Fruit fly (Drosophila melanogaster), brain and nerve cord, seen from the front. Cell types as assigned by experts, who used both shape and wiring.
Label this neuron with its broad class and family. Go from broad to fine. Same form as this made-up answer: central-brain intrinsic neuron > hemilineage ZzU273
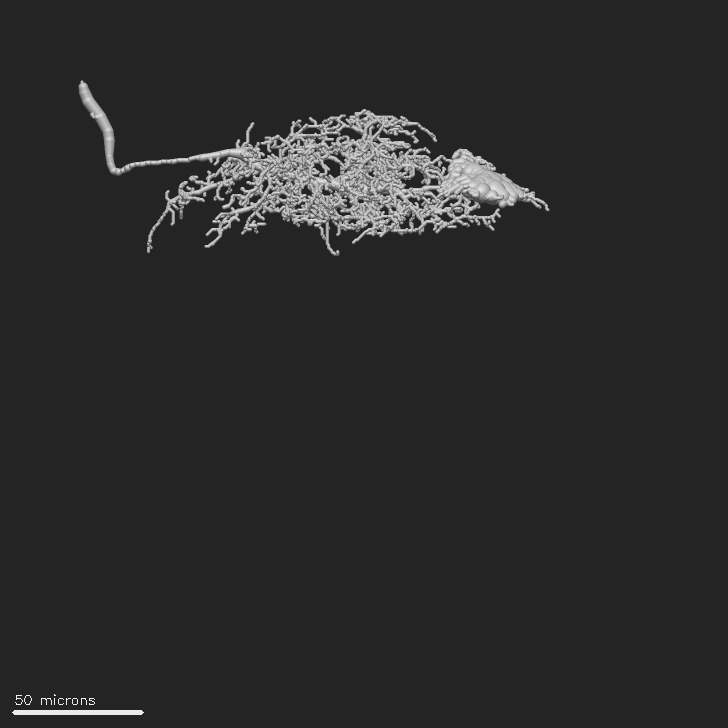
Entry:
motor neuron of the nerve cord > hemilineage 18X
